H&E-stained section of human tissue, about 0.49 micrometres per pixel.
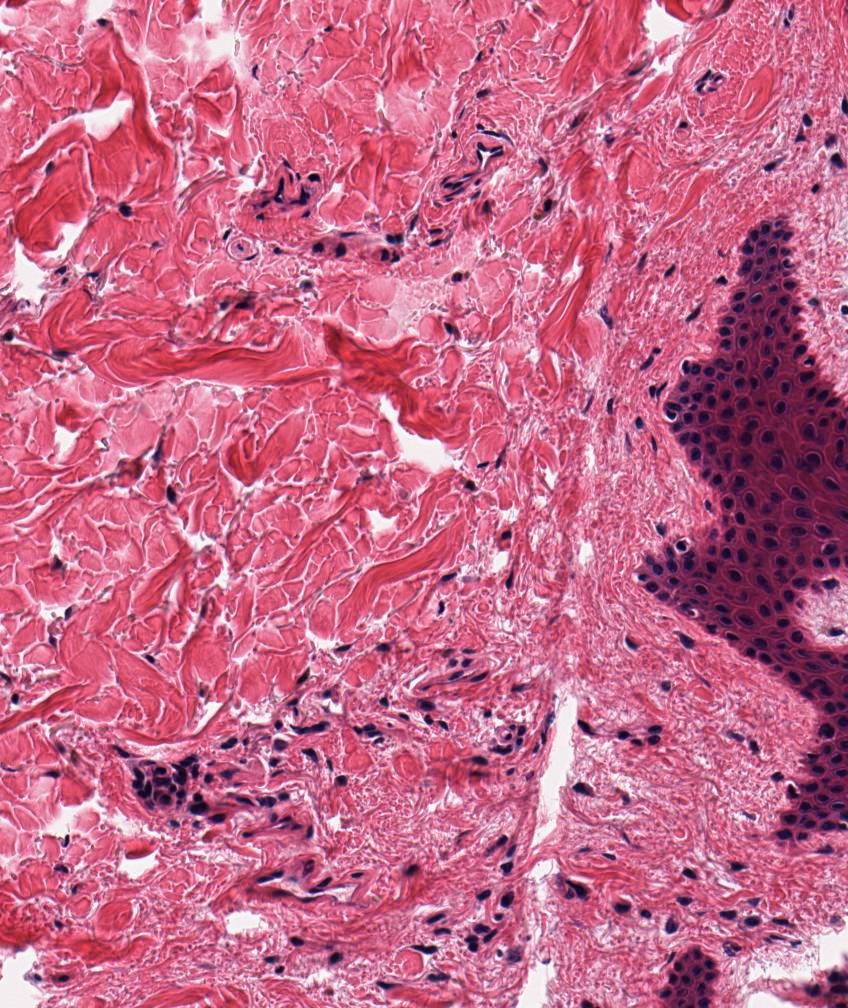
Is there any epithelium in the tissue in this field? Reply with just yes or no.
Yes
